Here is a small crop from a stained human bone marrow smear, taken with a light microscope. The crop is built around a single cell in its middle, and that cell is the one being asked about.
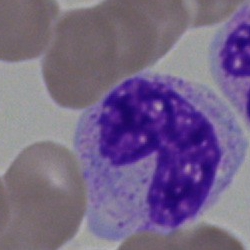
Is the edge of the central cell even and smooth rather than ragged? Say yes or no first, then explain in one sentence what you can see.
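Yes. The cell outline is smooth, without surface projections.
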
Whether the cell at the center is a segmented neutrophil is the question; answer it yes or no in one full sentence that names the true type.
No, the middle one is a band neutrophil rather than a segmented neutrophil.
